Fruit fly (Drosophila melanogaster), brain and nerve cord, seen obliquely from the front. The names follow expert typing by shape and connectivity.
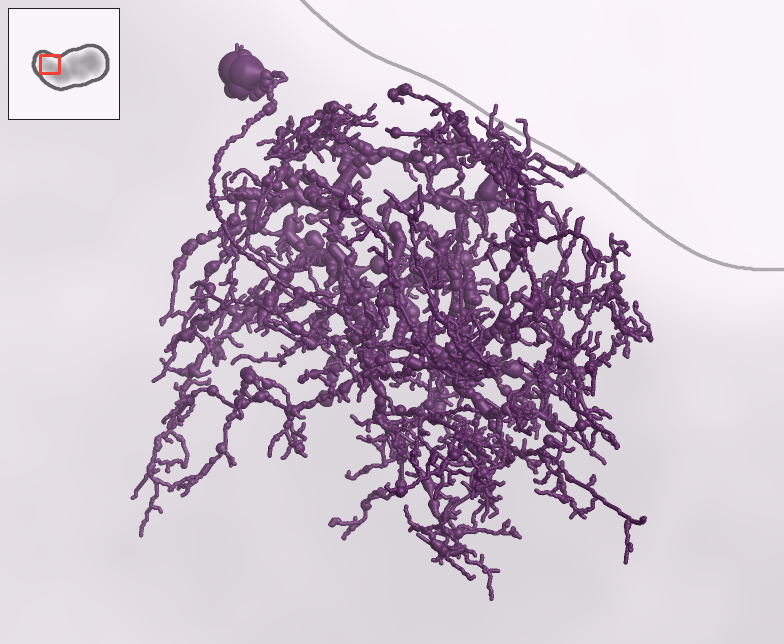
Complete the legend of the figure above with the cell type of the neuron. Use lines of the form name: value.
cell type: IN21A010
